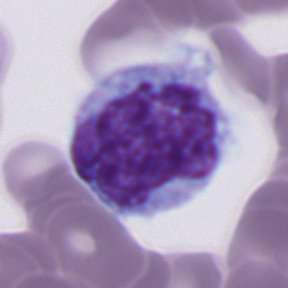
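Monocyte at the centre of the field. Notice how the nucleus has an irregular, knobbly outline with several folds or lobes. Look closely and you will find no nucleoli in it. Around this large nucleus the cytoplasm is only a scant, pale blue rim. Within that rim you can pick out fine, faint purplish granules.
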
